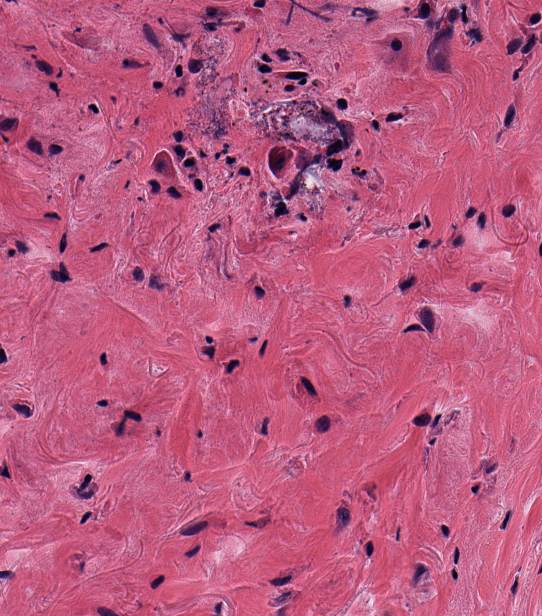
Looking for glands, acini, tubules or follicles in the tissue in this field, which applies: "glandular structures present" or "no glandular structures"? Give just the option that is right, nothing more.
No glandular structures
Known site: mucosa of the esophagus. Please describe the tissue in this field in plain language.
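Collagen: dense pink bundles filling the entire field, running in haphazard, swirling directions. Cells sparse, scattered singly through the collagen across the field. Nuclei mostly small, dark-staining, spindle to oval. Cytoplasm scant, hard to tell apart from the surrounding collagen.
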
